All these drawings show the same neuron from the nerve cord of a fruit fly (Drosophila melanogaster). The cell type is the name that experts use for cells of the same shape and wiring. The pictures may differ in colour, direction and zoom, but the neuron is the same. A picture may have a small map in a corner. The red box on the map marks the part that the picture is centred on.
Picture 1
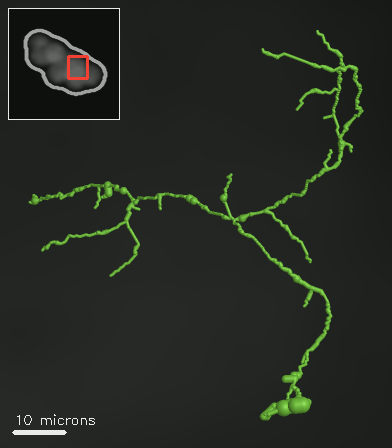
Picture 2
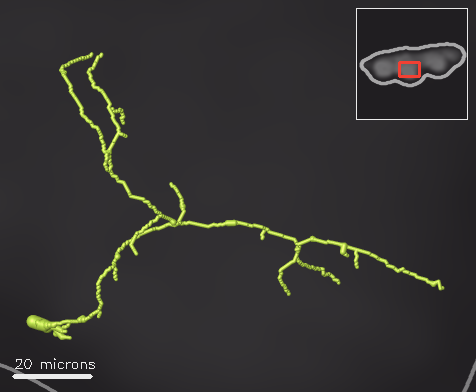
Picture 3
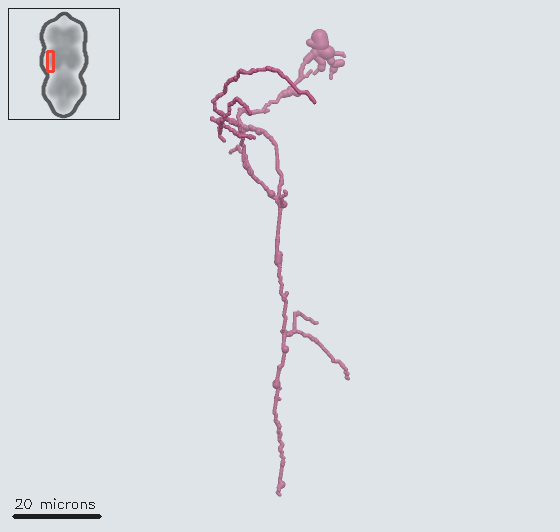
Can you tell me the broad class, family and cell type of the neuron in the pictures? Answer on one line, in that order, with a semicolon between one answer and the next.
motor neuron of the nerve cord; hemilineage 15B; MNml76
